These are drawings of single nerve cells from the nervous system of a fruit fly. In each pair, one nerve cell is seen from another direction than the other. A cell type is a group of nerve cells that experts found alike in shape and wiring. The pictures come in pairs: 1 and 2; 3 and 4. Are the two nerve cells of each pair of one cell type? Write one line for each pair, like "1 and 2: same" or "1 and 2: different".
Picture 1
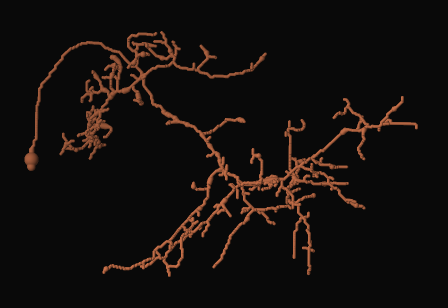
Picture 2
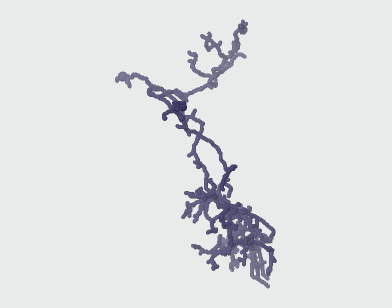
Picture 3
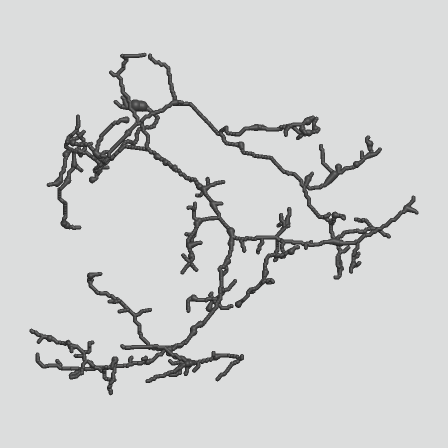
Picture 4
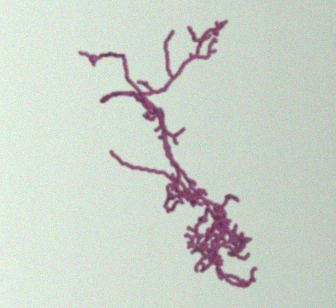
1 and 2: different
3 and 4: different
